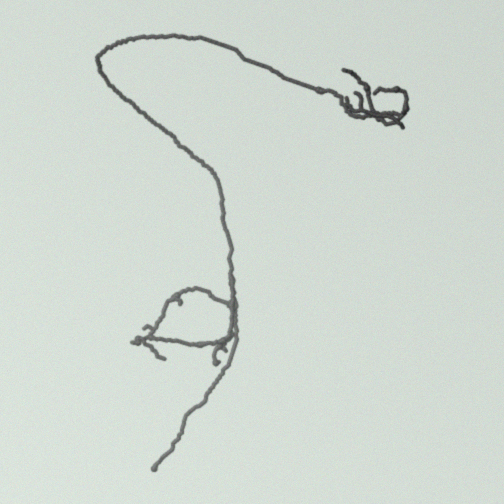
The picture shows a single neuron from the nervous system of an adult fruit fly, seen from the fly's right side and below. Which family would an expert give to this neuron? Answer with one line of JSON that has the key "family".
{"family": "class olfactory"}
